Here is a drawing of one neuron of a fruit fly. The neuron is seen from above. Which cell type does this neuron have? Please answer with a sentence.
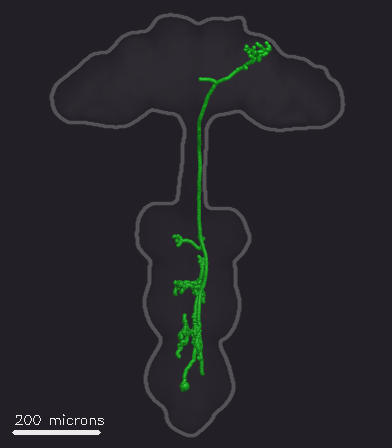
The cell type is AN12B004.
